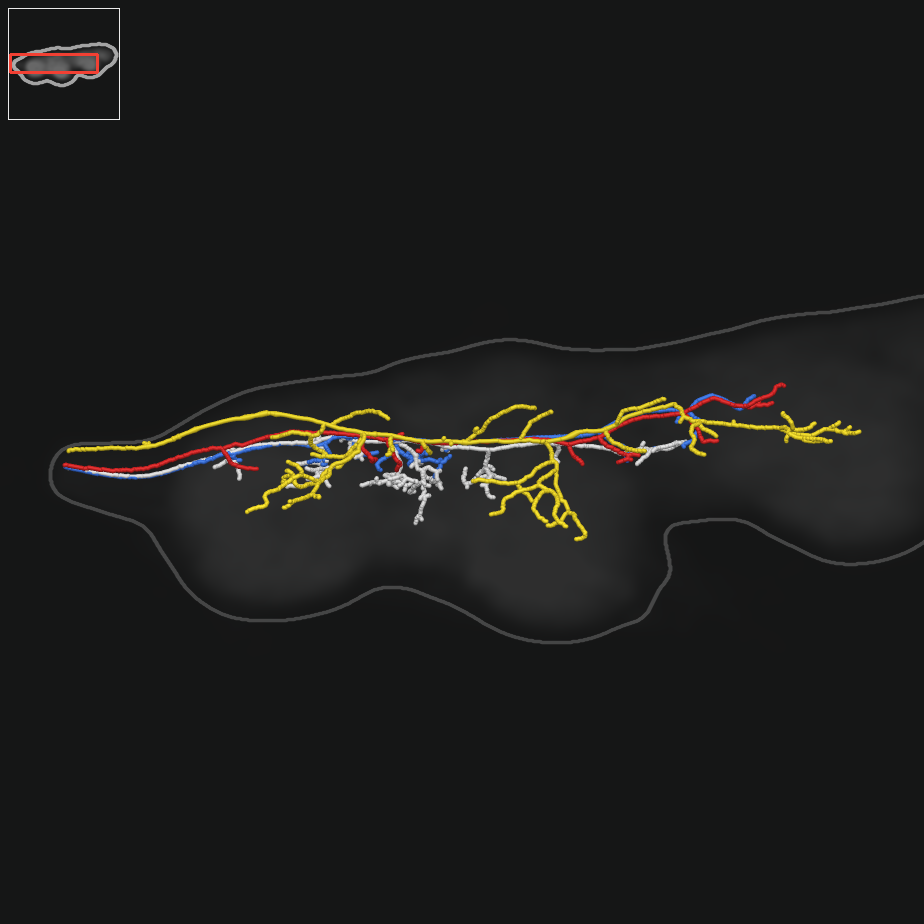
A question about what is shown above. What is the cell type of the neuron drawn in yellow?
DNp102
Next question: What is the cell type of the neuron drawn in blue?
DNp104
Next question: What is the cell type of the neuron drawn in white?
DNp59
